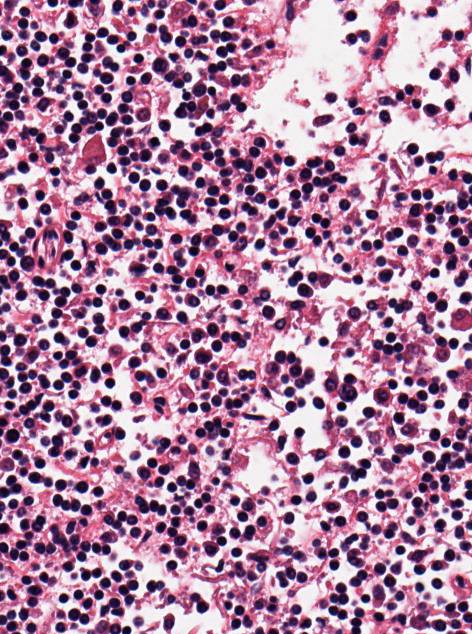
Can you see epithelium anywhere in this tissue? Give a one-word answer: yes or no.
No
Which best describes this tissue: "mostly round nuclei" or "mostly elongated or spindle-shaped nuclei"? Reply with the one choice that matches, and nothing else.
Mostly round nuclei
